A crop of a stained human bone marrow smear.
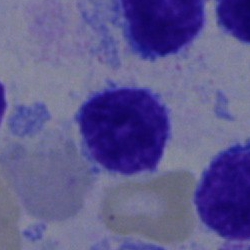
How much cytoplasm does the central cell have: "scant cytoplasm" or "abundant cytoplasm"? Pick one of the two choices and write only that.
Scant cytoplasm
